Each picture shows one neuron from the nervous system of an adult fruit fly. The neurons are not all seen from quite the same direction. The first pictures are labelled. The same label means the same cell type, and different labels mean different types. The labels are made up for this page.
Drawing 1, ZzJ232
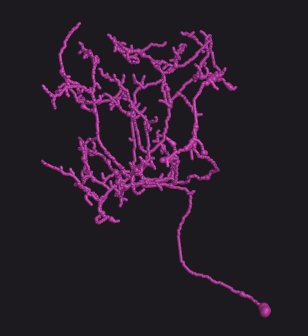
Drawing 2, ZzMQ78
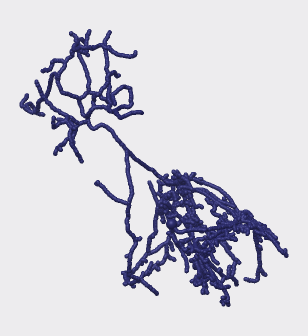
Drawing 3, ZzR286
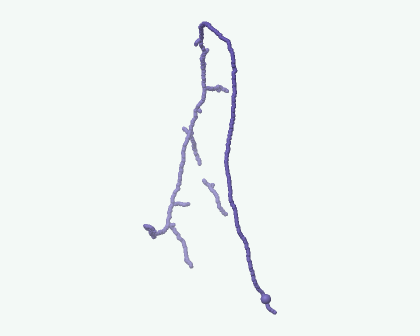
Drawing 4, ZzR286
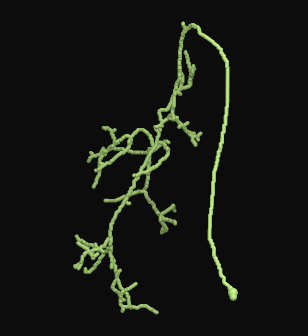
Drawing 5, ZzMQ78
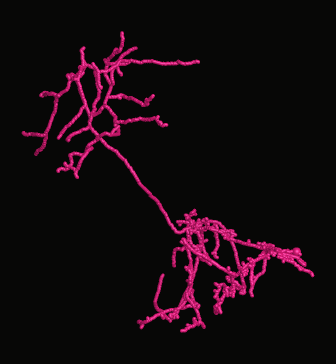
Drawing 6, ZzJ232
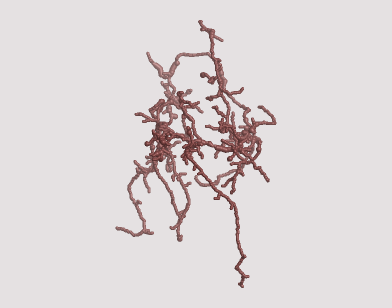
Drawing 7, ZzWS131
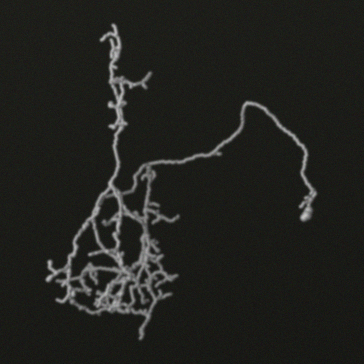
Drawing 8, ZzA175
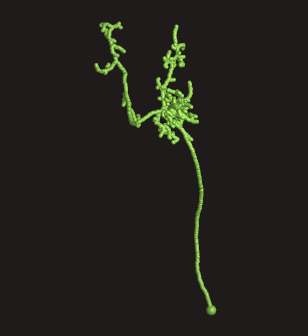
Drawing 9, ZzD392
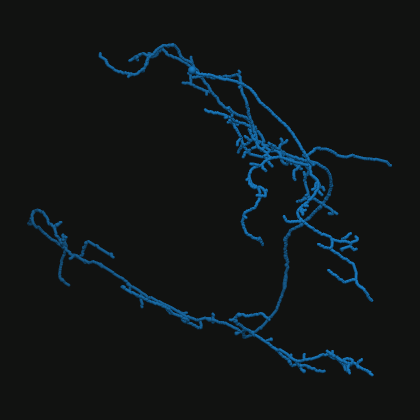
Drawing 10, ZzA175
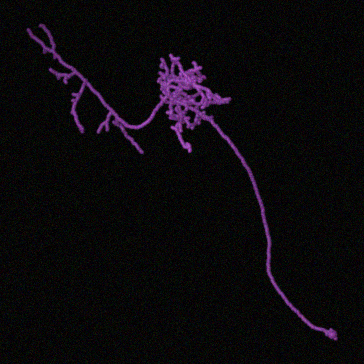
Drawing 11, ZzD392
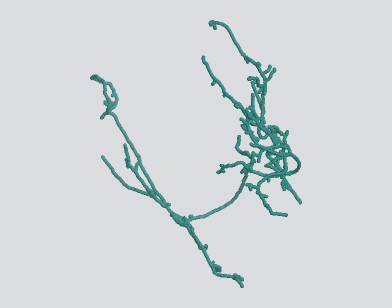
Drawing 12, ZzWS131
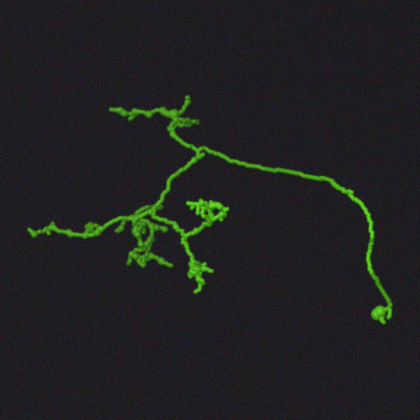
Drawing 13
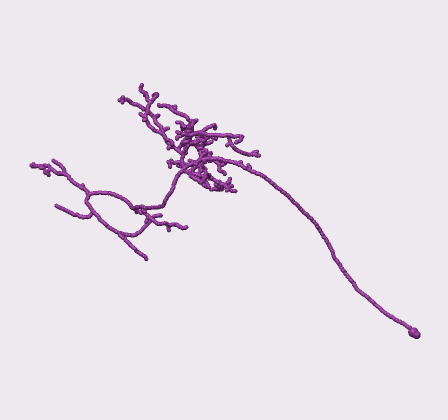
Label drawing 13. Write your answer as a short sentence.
It belongs to ZzA175.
